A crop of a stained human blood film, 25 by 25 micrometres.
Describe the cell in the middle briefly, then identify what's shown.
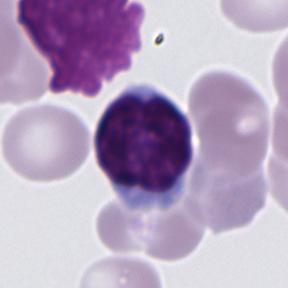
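The upper edge of the nucleus carries a shallow notch. Its chromatin is dark purple and coarsely clumped, and no nucleoli are visible. The cytoplasm contains no granules. This is a typical lymphocyte.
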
